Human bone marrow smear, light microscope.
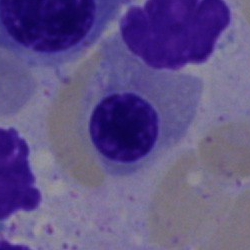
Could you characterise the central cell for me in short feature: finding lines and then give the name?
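Chromatin: dark purple, coarsely clumped
Cytoplasm colour: pale greyish blue
Cytoplasm position: mostly above and to the right of the nucleus
Outline: faint, angular rather than round
Name: erythroblast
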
